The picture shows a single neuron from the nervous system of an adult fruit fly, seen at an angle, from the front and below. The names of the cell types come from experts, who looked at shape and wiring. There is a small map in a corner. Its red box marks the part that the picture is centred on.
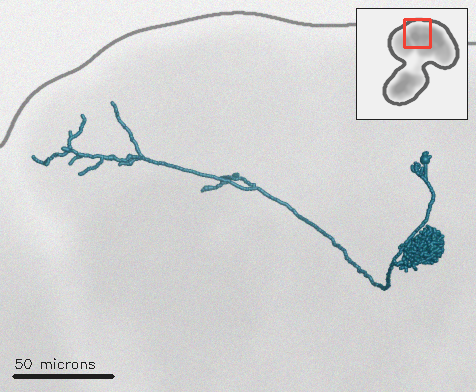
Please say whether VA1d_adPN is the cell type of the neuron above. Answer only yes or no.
no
